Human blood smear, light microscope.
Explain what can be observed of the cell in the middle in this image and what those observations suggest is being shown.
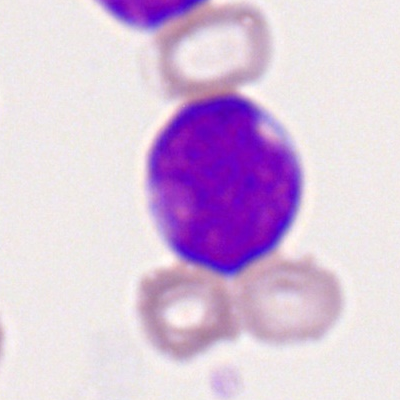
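The cell outline is roughly round and comes to a slight point at the bottom. The nucleus occupies nearly the entire cell. A thin pale rim of cytoplasm is most evident at the upper right edge, and no granules are visible. The cell is a myeloblast.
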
